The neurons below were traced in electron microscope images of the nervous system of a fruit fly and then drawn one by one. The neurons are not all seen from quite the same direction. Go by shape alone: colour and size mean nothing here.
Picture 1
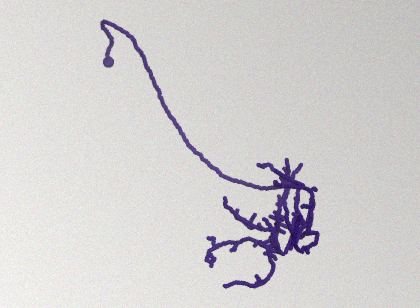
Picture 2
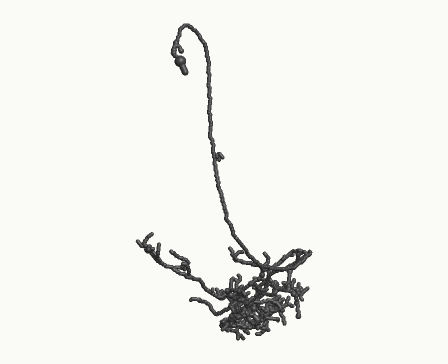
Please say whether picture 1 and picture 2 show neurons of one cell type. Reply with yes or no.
no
